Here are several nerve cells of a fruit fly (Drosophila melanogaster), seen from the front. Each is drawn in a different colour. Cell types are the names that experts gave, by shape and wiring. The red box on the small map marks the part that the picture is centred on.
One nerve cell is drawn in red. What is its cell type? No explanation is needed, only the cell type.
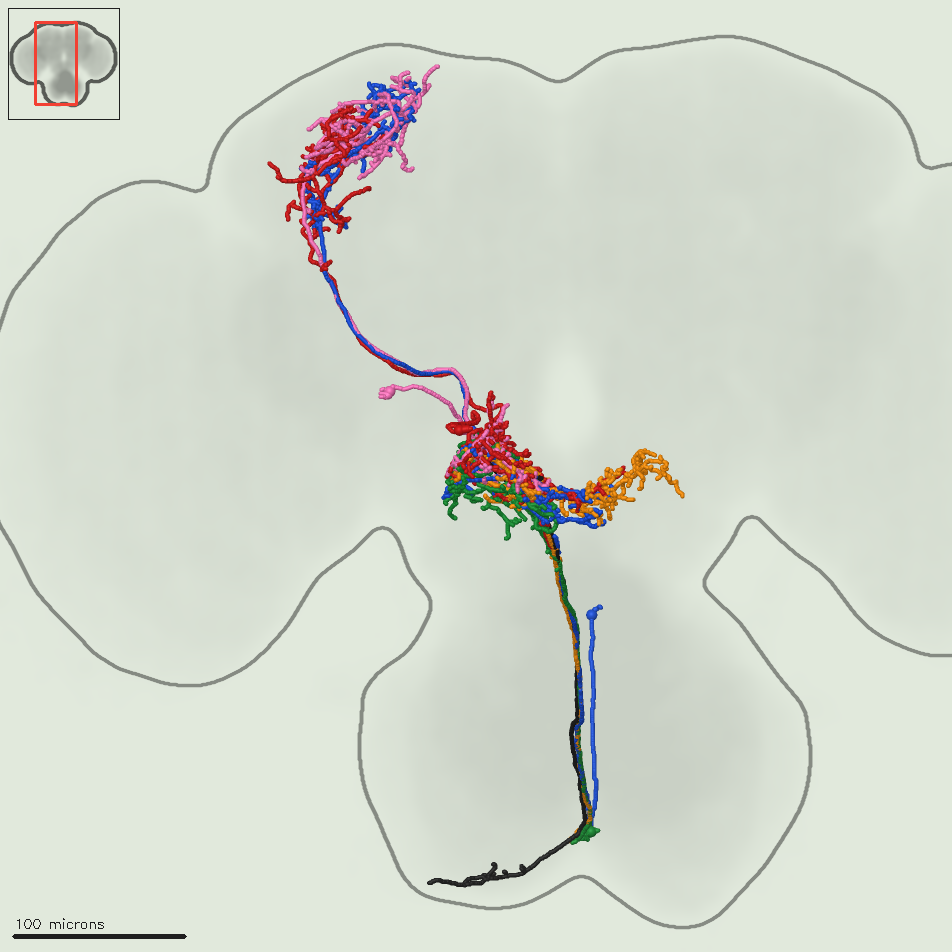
GNG639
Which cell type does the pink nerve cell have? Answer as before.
SLP234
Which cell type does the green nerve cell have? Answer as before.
AN27X022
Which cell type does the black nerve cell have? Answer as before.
LgAG2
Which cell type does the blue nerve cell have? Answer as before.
ANXXX434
